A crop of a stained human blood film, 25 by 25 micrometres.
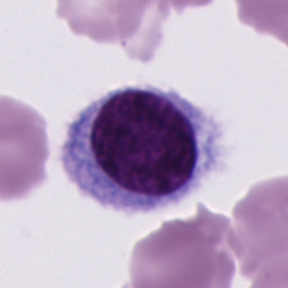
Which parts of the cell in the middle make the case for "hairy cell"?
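This cell is a hairy cell.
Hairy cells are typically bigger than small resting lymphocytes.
This one measures about 14 by 11 micrometres and is roughly oval in outline.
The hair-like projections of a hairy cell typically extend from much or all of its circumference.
In keeping with this, the cell edge is fuzzy and finely frayed. The nucleus is oval, about 9 micrometres across, with no indentation or lobes, and fills about 60% of the cell's area. It sits off-centre toward the upper right, and the rim of cytoplasm is widest on the lower left.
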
